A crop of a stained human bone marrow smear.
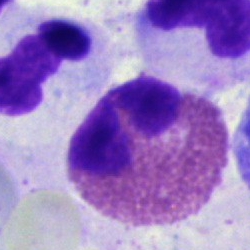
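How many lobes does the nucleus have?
Two, I count, sitting in the upper and left parts of the cell.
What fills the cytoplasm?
Coarse orange-pink granules, packed in tightly, rounded and fairly even in size.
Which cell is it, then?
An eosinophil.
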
